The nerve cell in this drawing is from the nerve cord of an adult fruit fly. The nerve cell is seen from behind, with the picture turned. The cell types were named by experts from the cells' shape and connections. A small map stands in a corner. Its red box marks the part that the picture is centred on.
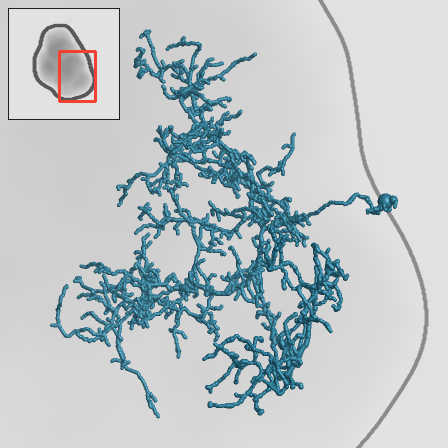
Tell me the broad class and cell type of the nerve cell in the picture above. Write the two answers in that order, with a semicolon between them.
nerve-cord intrinsic neuron; INXXX111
